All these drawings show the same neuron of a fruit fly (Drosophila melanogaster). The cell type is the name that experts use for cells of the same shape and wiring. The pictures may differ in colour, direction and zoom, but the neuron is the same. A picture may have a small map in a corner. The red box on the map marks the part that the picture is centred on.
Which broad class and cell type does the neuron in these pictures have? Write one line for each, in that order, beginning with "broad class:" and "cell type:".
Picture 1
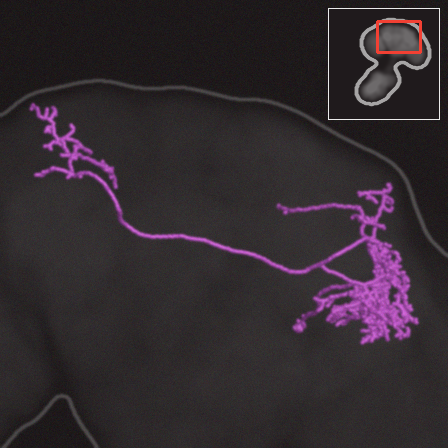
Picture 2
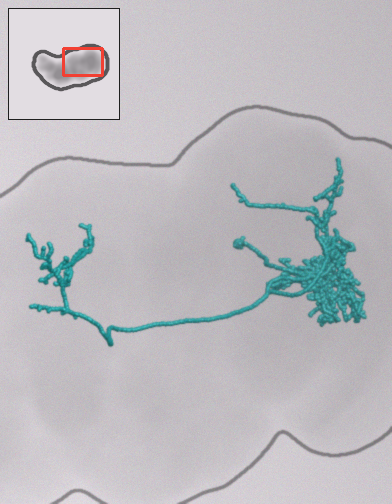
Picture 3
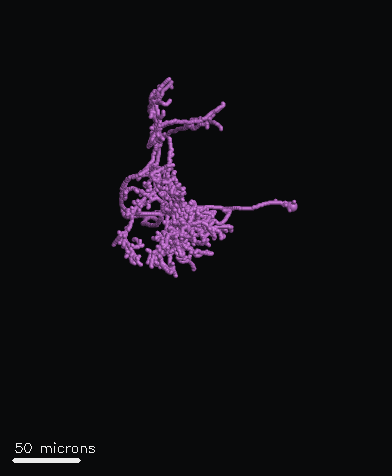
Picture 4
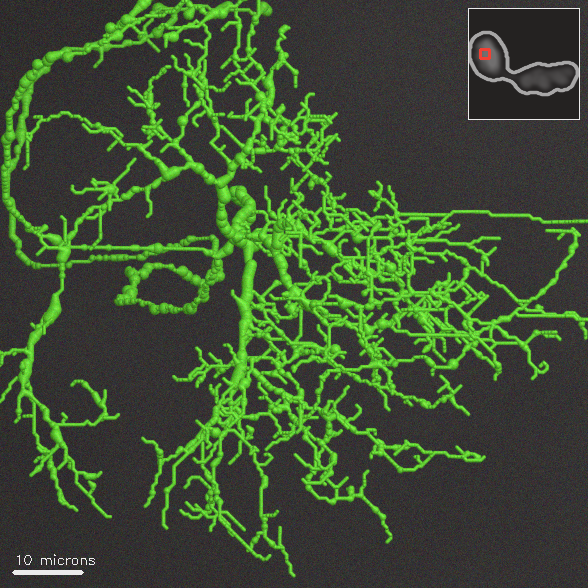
broad class: central-brain intrinsic neuron
cell type: AVLP578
